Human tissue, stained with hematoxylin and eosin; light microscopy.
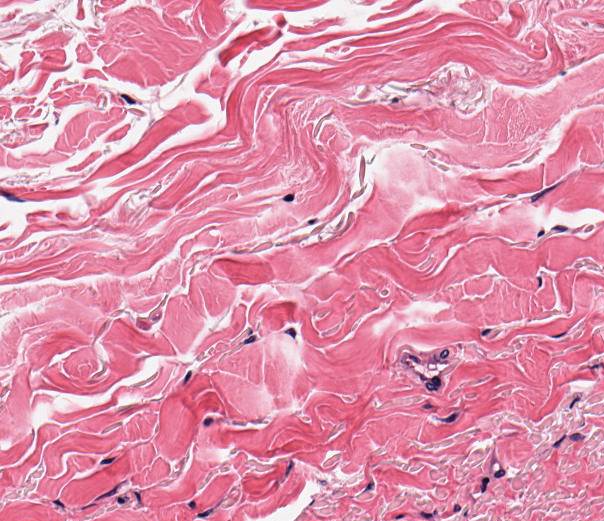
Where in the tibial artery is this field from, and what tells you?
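What I see here is tunica adventitia. The cells are sparse fibroblasts, with small, dark, elongated nuclei between the collagen bundles.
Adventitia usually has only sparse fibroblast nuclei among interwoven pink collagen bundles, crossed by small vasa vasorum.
Right of centre in the lower half, a small vessel shows as a tight cluster of dark nuclei around a tiny lumen. There's no epithelium anywhere. White clefts separate many bundles, mostly in the upper left.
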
